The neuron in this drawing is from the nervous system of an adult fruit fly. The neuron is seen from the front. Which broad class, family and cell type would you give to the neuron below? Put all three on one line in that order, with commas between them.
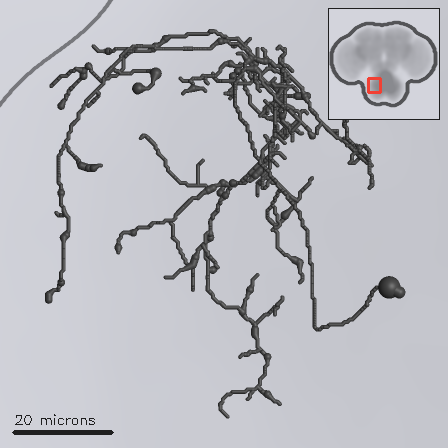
nerve-cord intrinsic neuron, hemilineage 08A, IN08A034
